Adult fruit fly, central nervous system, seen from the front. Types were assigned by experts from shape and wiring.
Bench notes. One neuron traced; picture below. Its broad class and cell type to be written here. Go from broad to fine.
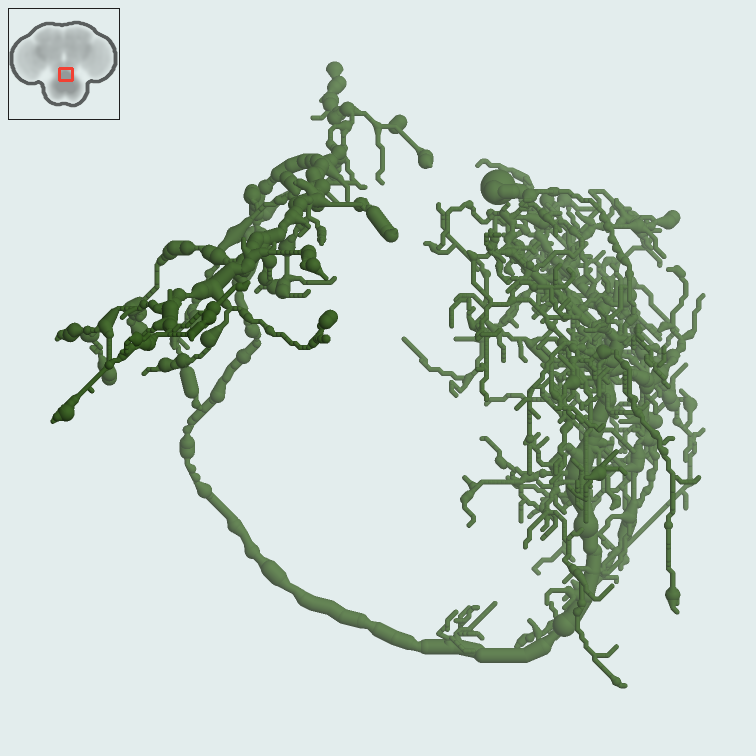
nerve-cord intrinsic neuron; INXXX332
